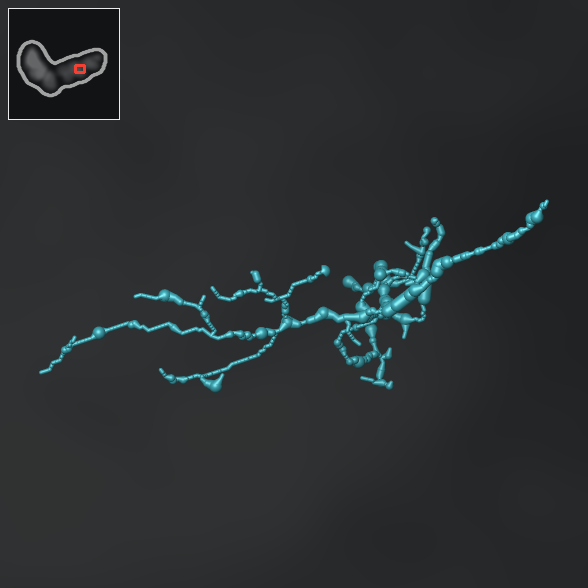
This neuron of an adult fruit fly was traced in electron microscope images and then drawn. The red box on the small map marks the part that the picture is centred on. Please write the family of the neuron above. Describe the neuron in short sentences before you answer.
The drawing shows no cell body. In this view it is more than twice as wide as it is tall. It is a sensory neuron entering the nerve cord. The name of its family is class mechanosensory tactile.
